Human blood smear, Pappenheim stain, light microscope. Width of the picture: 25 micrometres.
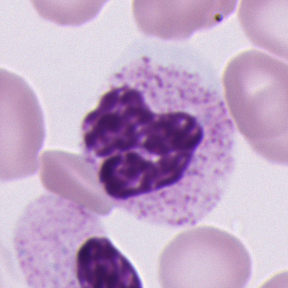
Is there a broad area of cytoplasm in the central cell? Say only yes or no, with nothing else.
Yes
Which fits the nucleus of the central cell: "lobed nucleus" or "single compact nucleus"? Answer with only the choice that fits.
Lobed nucleus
